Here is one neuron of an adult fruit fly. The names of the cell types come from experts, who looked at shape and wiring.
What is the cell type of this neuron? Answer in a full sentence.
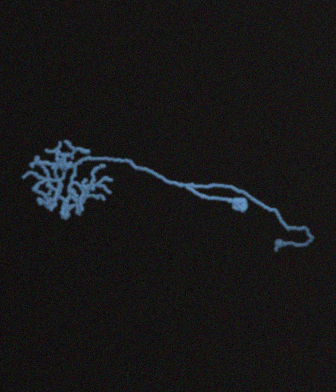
The cell type is ER3m.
